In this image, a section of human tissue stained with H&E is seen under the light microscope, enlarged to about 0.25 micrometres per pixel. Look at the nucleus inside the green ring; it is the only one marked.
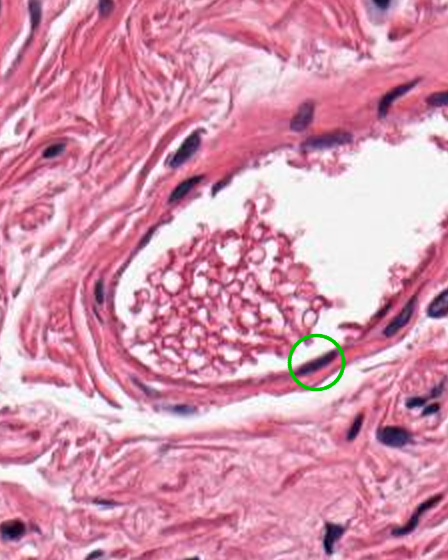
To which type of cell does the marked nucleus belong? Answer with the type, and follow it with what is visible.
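It is an endothelial cell. The nucleus is long, thin and flattened, stretched out parallel to the vessel wall. The nucleus stains dark and fairly evenly throughout, with no visible internal detail. Very little cytoplasm is visible; it forms only a thin pink strip that blends into the pink of the wall beneath it. The cell lies on the inner surface of the vessel wall, facing the open lumen, which contains a loose, lacy pink material.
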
